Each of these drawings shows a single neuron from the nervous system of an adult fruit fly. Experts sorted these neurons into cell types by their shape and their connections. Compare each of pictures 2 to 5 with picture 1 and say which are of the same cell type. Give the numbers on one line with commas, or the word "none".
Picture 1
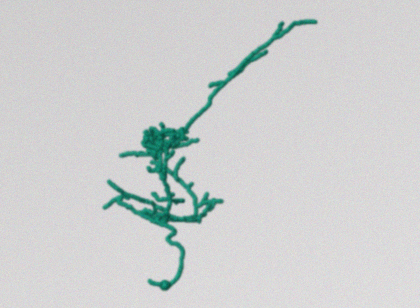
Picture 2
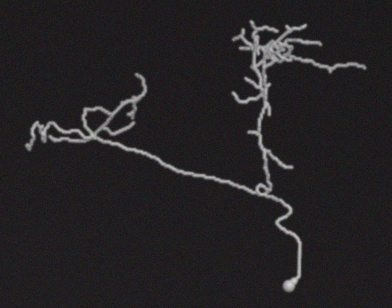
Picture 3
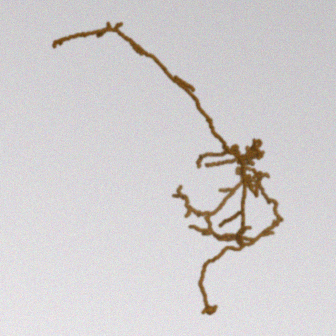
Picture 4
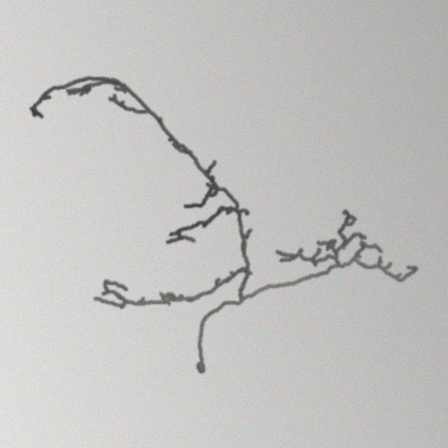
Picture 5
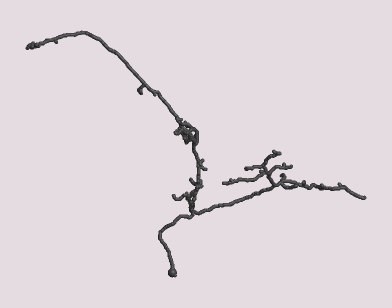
3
